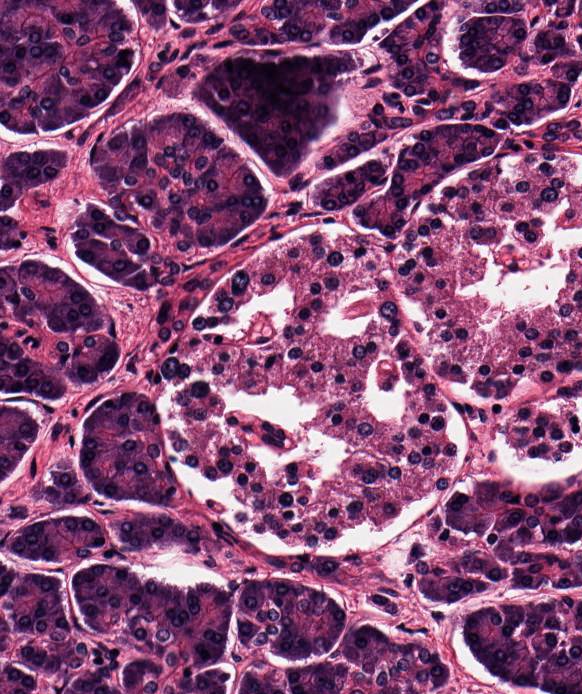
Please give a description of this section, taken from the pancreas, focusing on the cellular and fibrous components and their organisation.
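The field consists mostly of many rounded nests of darkly stained cells with deep purple cytoplasm, separated by thin pink fibrous septa containing scattered elongated nuclei. Centrally lies a large rounded cluster of paler, pinker cells.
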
